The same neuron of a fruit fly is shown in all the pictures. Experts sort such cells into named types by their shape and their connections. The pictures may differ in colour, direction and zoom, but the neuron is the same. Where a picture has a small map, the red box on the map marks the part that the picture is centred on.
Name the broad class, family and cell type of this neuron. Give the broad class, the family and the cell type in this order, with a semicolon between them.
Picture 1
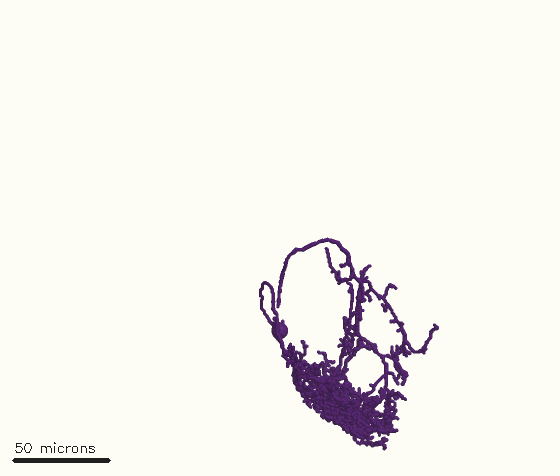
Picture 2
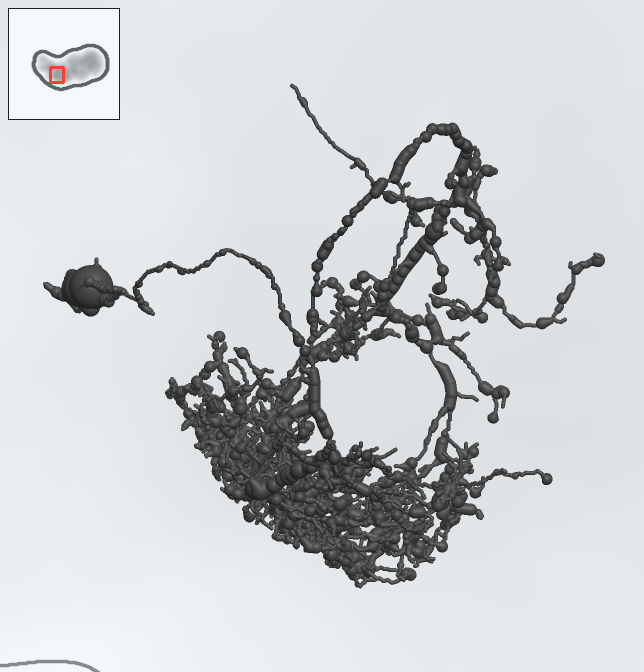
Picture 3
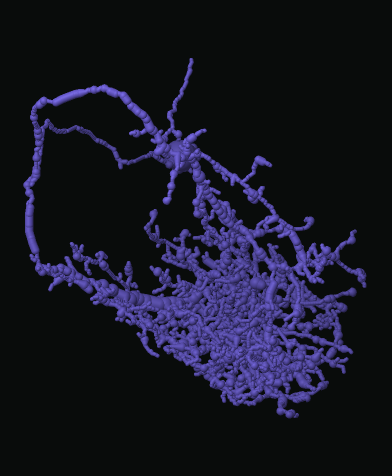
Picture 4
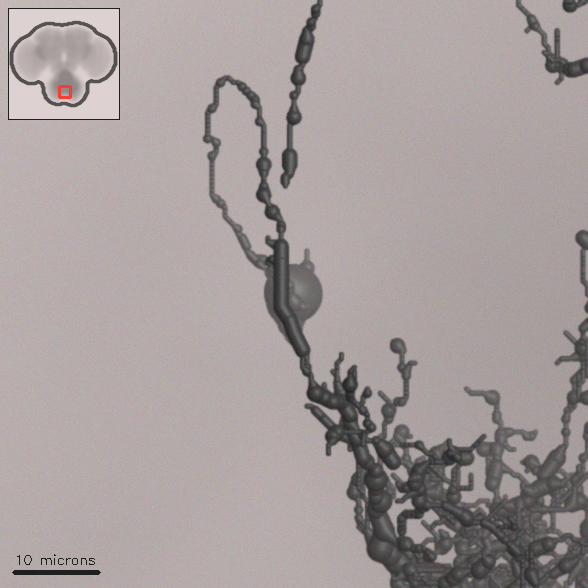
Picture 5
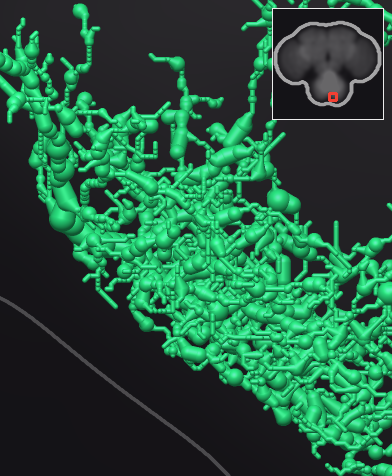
nerve-cord intrinsic neuron; hemilineage 12B; IN12B007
